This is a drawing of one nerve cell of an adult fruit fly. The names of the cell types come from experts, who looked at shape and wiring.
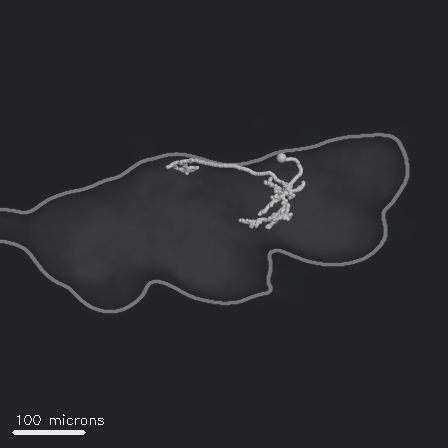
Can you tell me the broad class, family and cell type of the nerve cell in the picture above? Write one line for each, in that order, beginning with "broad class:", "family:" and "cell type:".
broad class: nerve-cord intrinsic neuron
family: hemilineage 19B
cell type: IN19B094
